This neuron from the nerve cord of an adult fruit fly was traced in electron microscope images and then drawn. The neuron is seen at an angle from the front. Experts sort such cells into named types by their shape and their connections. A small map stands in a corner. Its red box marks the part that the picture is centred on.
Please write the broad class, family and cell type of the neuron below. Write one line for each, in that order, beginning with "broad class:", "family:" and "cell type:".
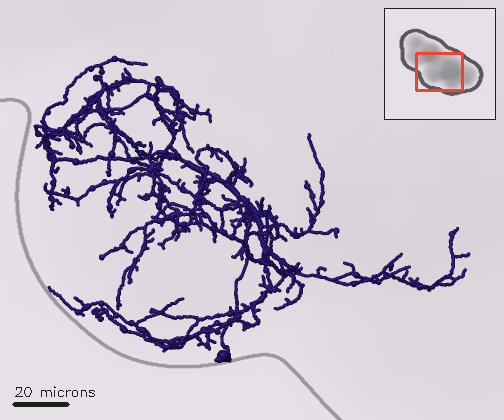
broad class: nerve-cord intrinsic neuron
family: hemilineage 04B
cell type: IN04B035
